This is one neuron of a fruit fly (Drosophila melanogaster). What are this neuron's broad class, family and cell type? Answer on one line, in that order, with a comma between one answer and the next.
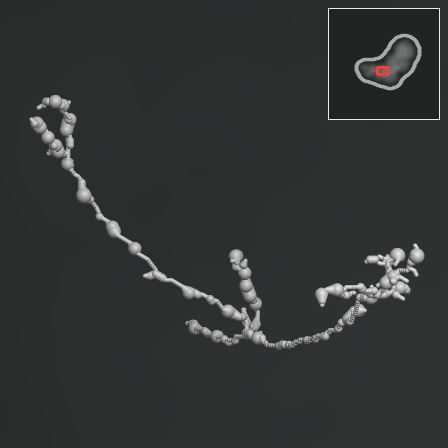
sensory neuron entering the nerve cord, class mechanosensory proprioceptive, SNpp41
